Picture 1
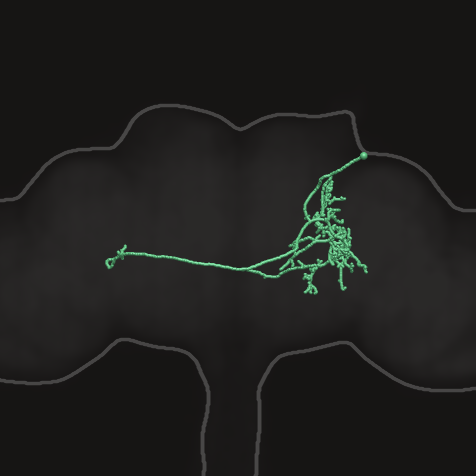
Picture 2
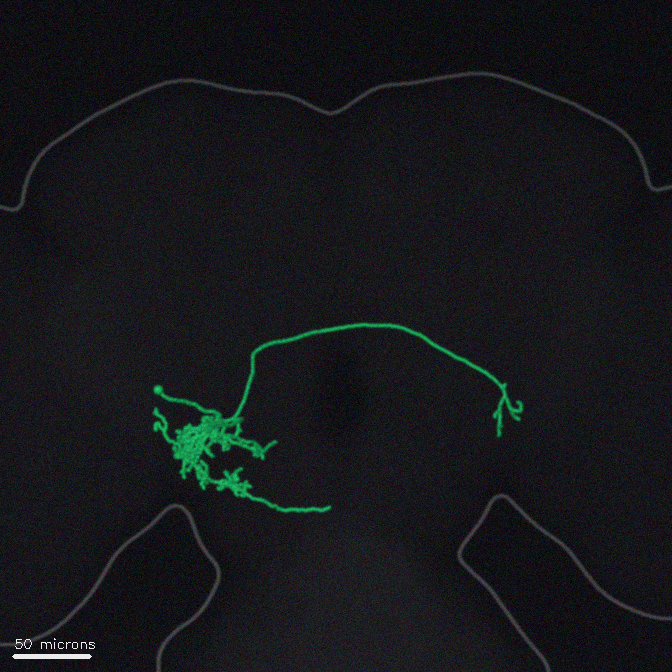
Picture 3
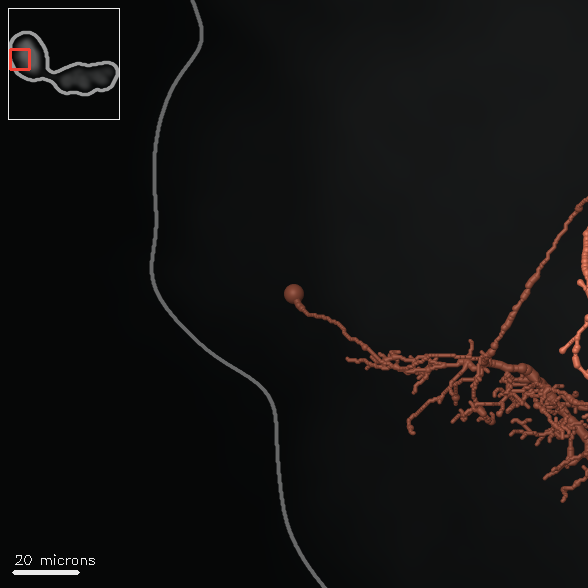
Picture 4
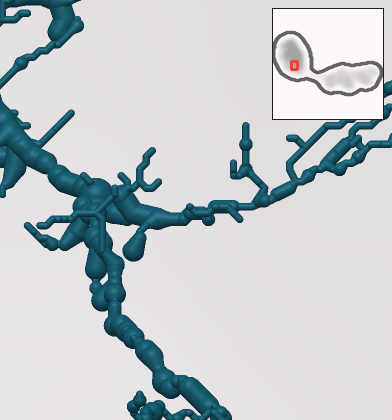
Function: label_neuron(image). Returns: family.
hemilineage ALl1_ventral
